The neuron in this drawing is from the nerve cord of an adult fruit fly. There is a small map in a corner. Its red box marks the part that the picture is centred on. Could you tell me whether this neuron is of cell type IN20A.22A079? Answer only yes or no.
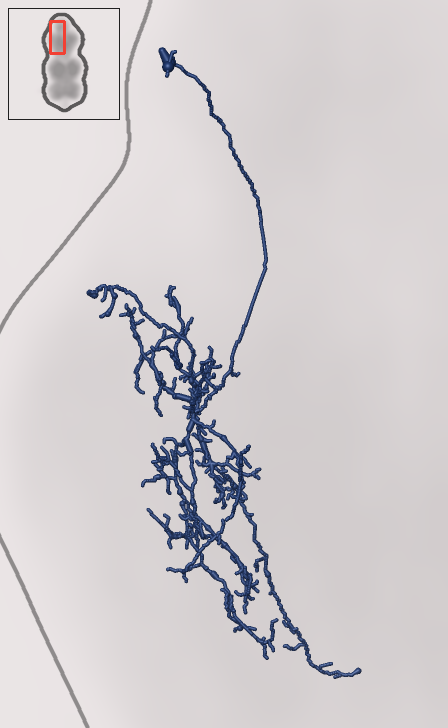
no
